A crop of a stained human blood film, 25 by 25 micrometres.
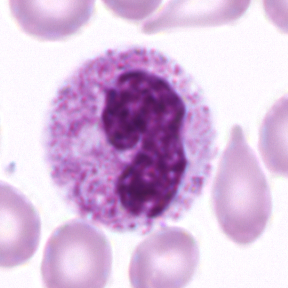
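Band neutrophil, the nucleated cell at the centre. Taking each feature in turn, the outline is round and smooth, and the nucleus lies off-centre toward the right side. The chromatin is dark purple and coarsely clumped, while numerous reddish-pink granules fill the cytoplasm.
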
